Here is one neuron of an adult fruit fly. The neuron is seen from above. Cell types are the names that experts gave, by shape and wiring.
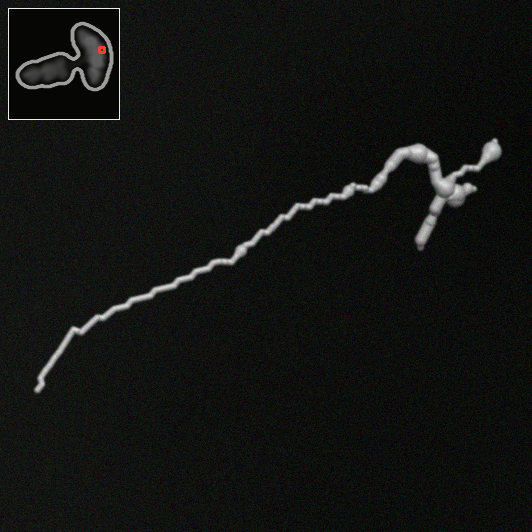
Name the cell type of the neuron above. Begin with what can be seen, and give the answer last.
It lies in the brain. The drawing shows no cell body. It has a dozen or fewer branch ends. It is a sensory neuron entering the brain. The cell type is ORN_DM5.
